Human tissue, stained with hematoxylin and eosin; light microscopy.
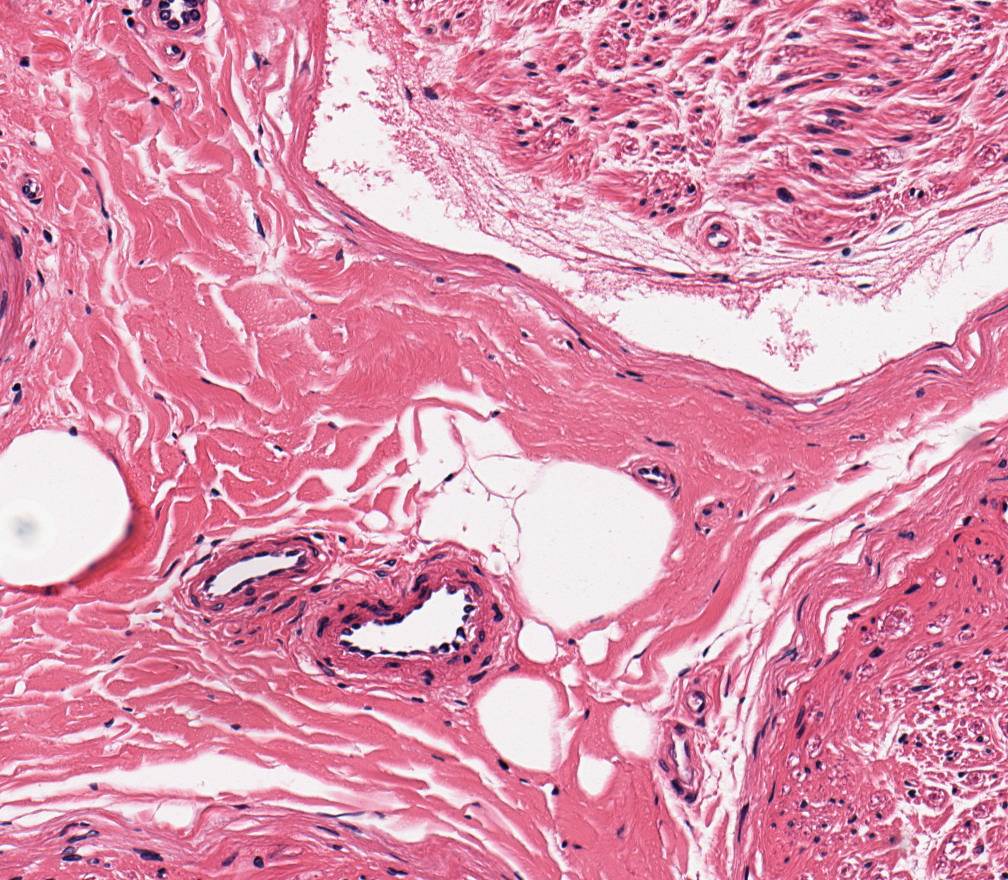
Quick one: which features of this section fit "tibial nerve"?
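This section is of the tibial nerve. Dense pink collagenous connective tissue covers most of the field, from the left edge across the centre.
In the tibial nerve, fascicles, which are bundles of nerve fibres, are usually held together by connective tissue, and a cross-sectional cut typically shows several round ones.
The two cellular bundles on the right fit with fascicles: one occupies the upper right, and the other, in the lower right corner, is cut partly across.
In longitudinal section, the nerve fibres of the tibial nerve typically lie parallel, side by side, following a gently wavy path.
The many wavy elongated nuclei of the upper right bundle are in keeping with this wavy course. Just to the right of two thick-walled vessels lies a small group of fat cells, seen as empty rounded spaces.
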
